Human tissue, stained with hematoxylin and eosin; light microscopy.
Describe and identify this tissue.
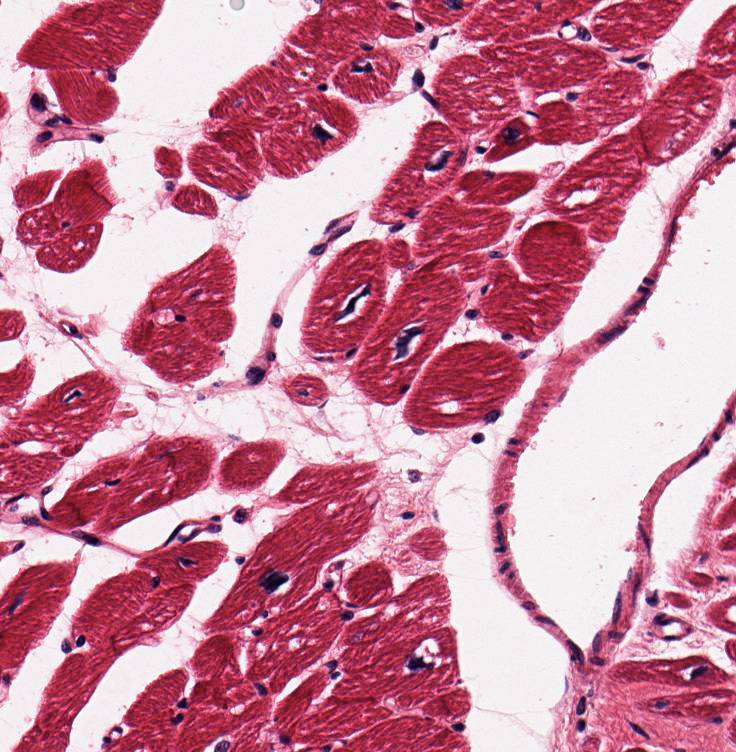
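Upper half: most fibres cut across or obliquely, giving rounded and oval profiles. Muscle fibres show single nuclei lying centrally. Mid-field, several central nuclei are surrounded by a clear pale zone within the fibre. Muscle cytoplasm deep red throughout. Name: left ventricle of the heart.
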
